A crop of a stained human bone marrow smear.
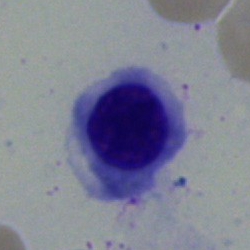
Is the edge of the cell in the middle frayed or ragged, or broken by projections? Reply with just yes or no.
Yes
